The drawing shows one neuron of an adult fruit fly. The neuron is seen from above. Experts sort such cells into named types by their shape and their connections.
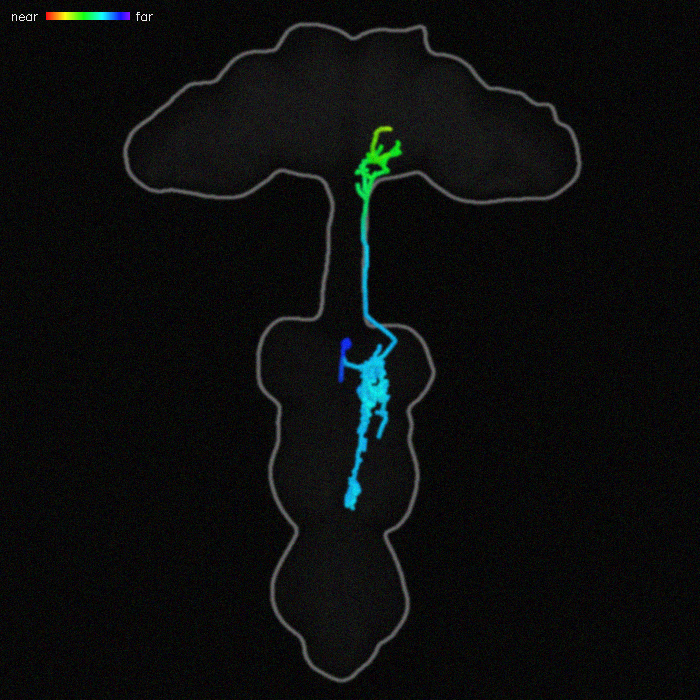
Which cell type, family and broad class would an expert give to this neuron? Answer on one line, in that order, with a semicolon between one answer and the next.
AN02A017; hemilineage 02A; ascending neuron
